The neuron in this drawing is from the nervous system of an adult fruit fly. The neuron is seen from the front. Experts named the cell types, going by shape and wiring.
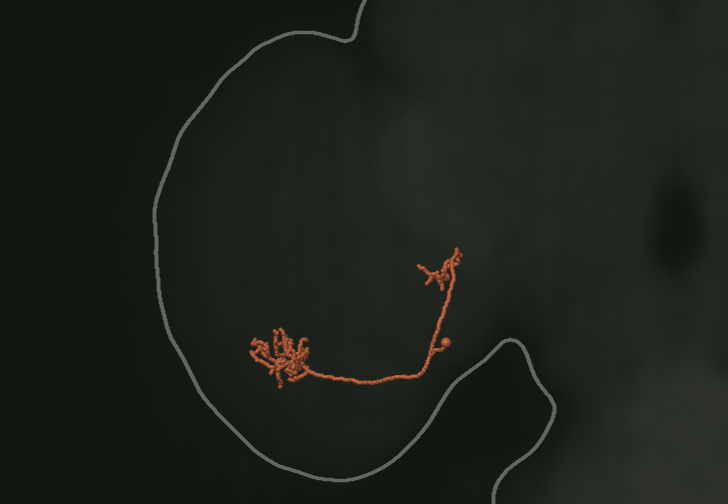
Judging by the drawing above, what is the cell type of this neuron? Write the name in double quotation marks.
"MeLo3a"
